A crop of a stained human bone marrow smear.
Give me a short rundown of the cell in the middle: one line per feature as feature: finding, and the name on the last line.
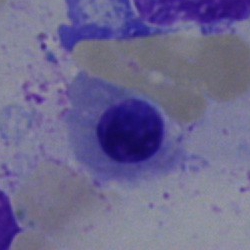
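Chromatin: dense and dark purple
Nucleolus: not visible
Cytoplasmic tint: pale greyish blue
Cytoplasmic granules: absent
Cell type: erythroblast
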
